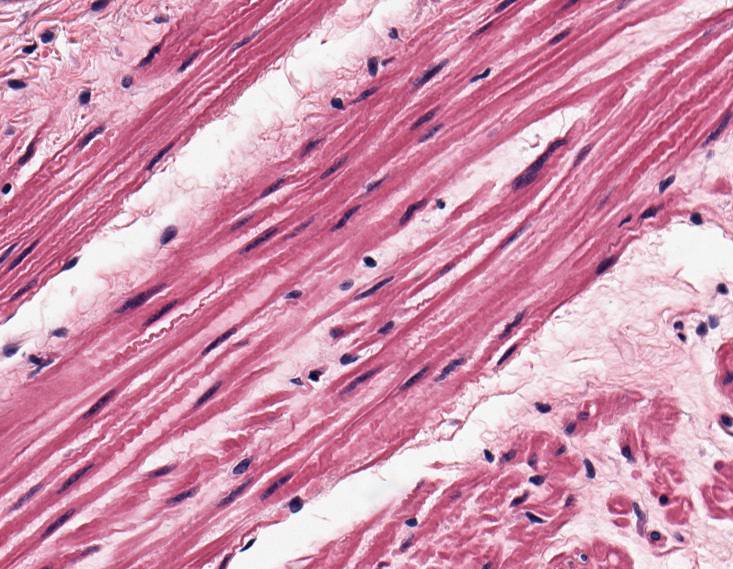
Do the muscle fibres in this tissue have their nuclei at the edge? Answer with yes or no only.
No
